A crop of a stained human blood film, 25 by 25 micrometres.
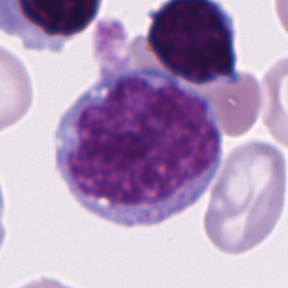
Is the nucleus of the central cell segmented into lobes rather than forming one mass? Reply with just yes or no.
No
